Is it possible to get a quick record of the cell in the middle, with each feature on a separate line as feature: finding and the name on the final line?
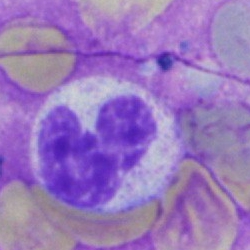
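Outline: round, smooth.
Nucleoli: none visible.
Cytoplasm: fine purple dots scattered throughout.
Cytoplasmic rim: wider right of nucleus than left.
Identity: segmented neutrophil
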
